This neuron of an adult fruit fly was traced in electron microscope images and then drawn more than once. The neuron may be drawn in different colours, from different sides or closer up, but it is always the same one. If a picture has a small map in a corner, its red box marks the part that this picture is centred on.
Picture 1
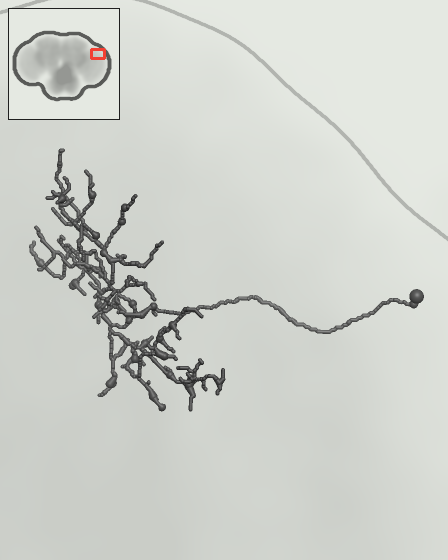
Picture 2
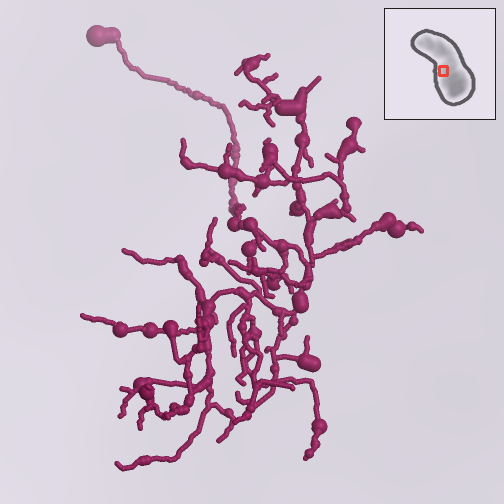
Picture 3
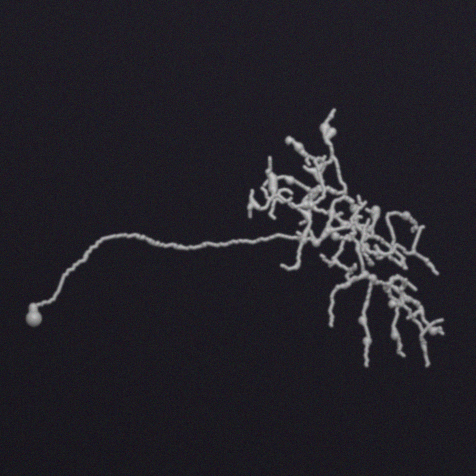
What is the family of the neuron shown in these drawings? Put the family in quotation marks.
"Cm"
